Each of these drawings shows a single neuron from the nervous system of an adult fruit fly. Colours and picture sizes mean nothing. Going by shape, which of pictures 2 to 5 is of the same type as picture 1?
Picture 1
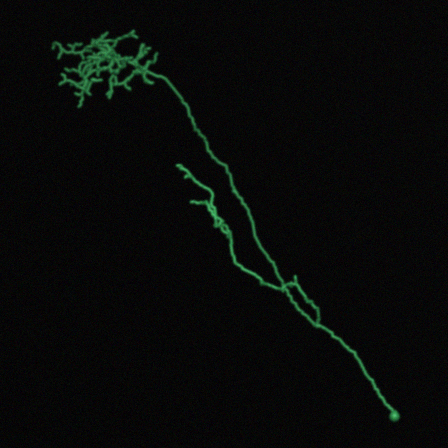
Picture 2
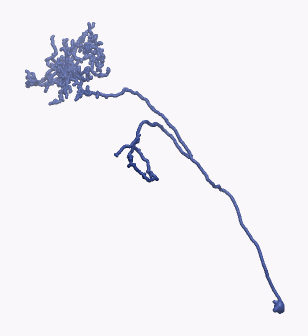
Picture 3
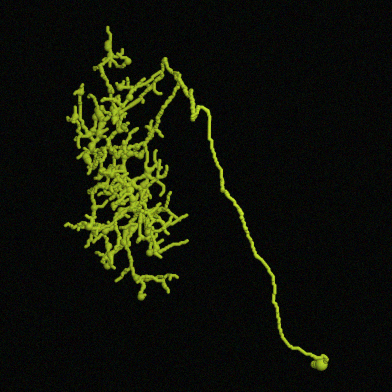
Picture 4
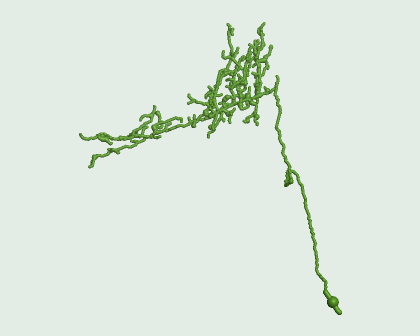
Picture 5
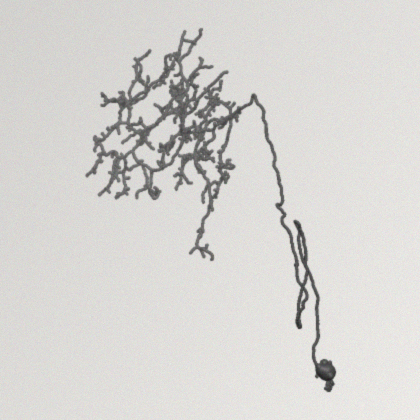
Picture 2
